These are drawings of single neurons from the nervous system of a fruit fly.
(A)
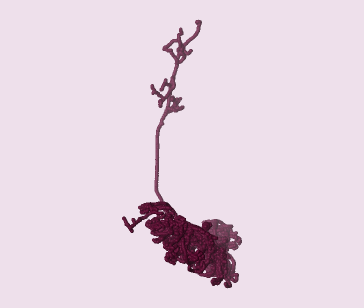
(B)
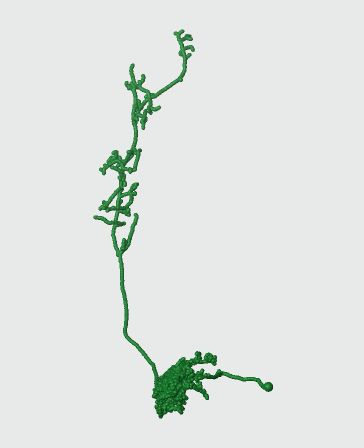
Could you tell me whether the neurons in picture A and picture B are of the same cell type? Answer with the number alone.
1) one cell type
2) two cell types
2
